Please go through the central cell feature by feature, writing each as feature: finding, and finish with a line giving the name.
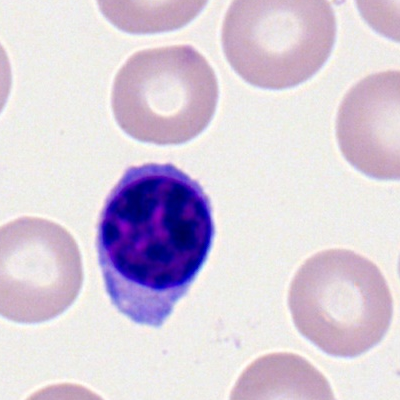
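Outline: rounded above, drawn out into a blunt tongue of cytoplasm at lower left
Nucleus: fills most of the cell
Chromatin: dark purple, gathered into coarse clumps
Cytoplasm: no distinct granules seen
Name: lymphocyte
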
